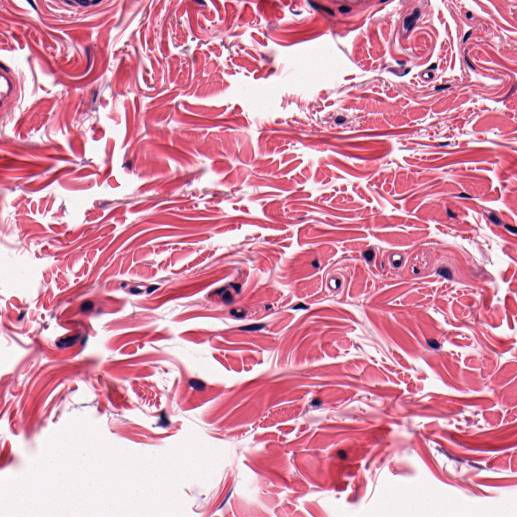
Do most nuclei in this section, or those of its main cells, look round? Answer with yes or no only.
No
